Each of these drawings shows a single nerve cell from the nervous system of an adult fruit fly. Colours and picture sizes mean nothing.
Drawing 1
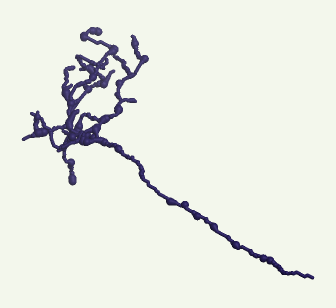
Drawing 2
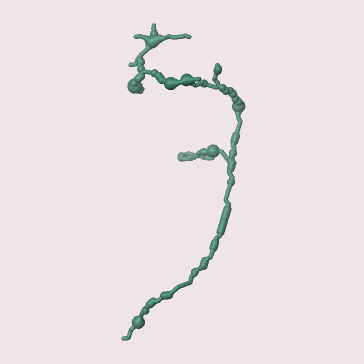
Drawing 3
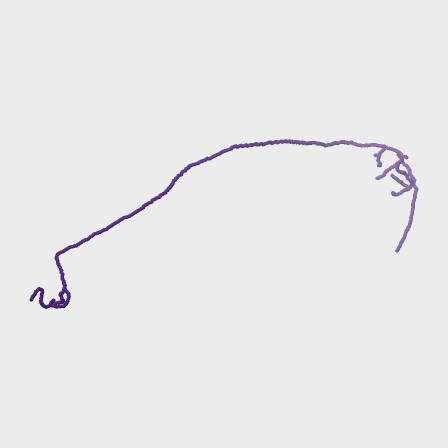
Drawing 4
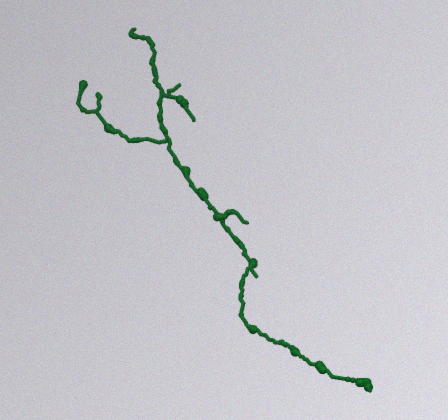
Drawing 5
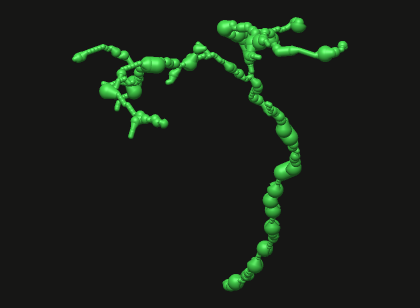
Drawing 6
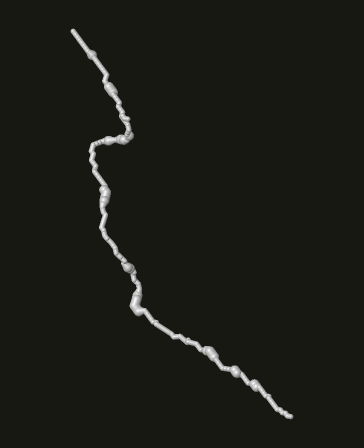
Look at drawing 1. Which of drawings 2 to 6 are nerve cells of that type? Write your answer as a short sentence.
Drawing 5 is of the same cell type.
